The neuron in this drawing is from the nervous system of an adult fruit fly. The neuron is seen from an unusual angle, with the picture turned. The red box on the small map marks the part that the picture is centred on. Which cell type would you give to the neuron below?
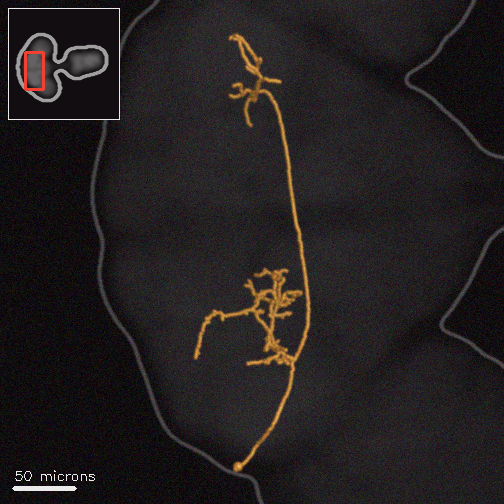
CB2143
